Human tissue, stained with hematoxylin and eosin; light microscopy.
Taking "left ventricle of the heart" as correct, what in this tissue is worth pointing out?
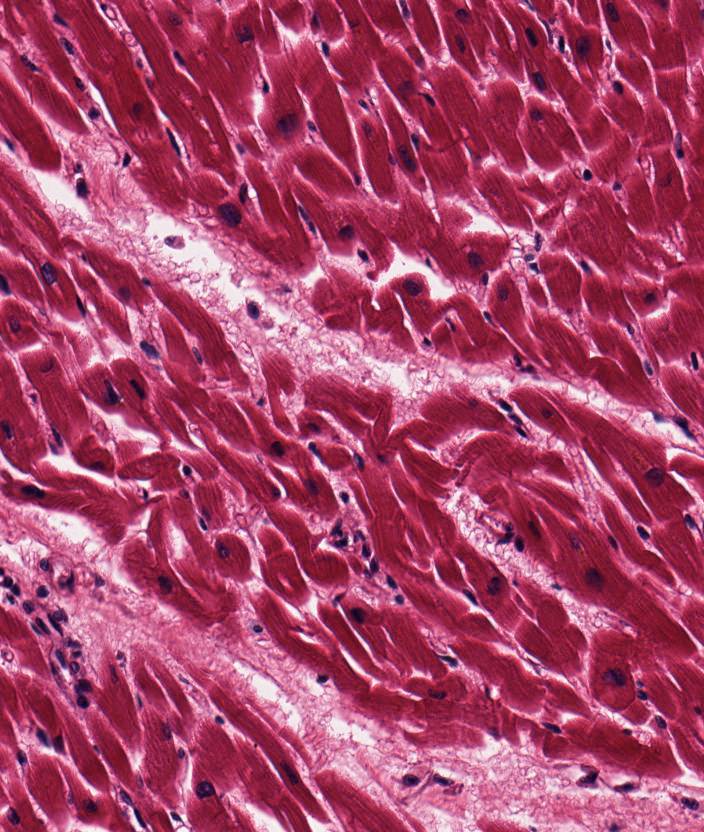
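What agrees with the left ventricle of the heart here is that the muscle fibres branch and join neighbouring fibres.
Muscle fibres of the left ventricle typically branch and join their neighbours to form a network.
The muscle cytoplasm stains a deep pink-red. At the lower left edge, a small cluster of small, dark, round nuclei lies in the connective tissue. No fat cells appear in the field.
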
